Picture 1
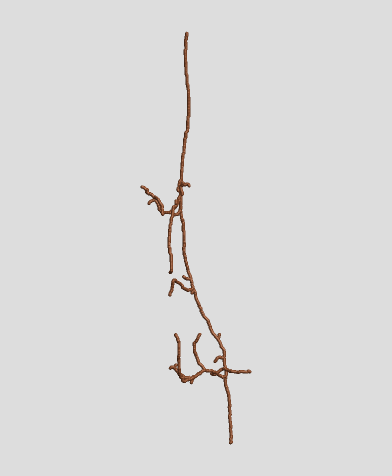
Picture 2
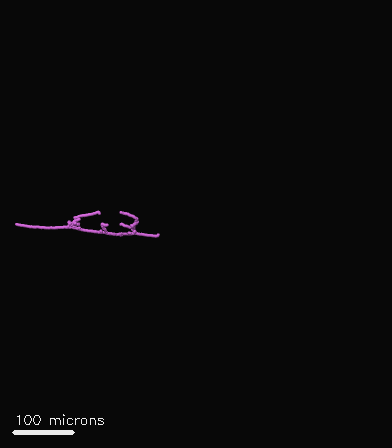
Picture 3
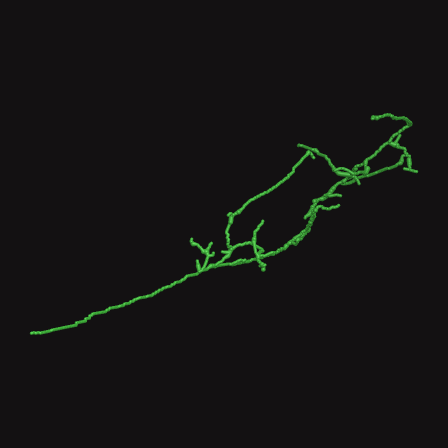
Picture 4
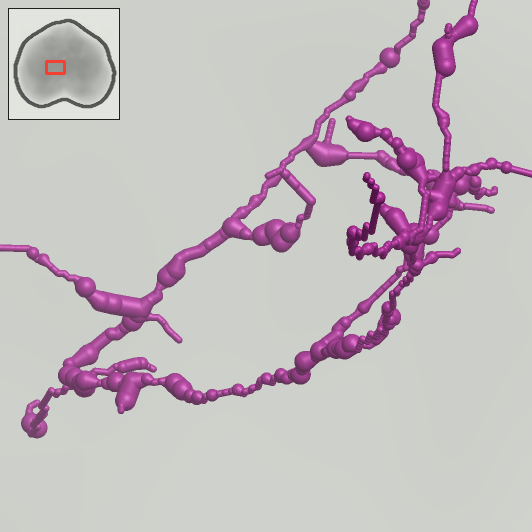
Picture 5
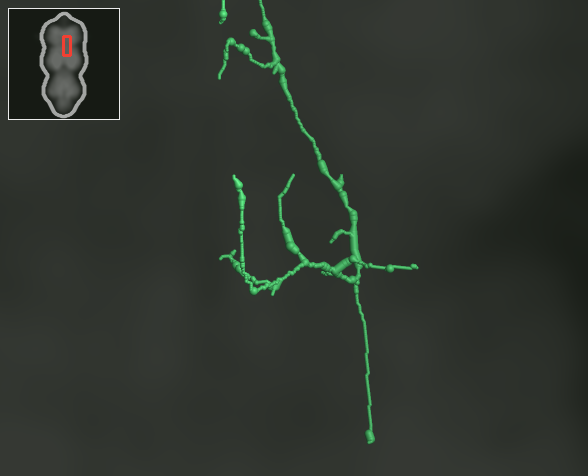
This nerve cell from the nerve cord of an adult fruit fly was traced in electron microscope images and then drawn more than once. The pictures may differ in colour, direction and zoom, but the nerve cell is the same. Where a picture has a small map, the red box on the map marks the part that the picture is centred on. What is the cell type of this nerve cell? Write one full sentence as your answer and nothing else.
Under the cell type DNp23 falls this nerve cell.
